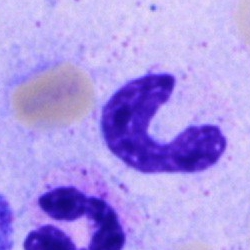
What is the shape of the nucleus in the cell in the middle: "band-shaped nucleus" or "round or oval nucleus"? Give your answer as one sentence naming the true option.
Within this cell, the nucleus runs as one curved band without separate lobes.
